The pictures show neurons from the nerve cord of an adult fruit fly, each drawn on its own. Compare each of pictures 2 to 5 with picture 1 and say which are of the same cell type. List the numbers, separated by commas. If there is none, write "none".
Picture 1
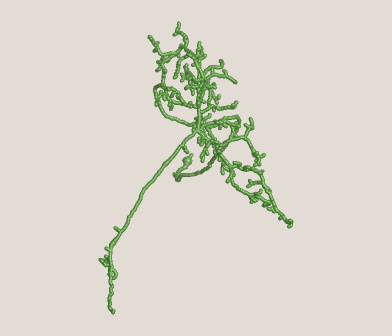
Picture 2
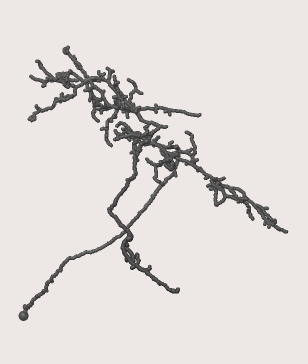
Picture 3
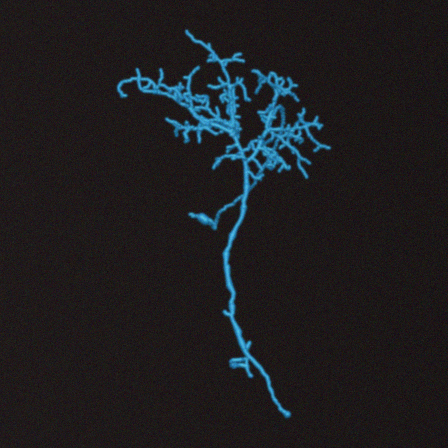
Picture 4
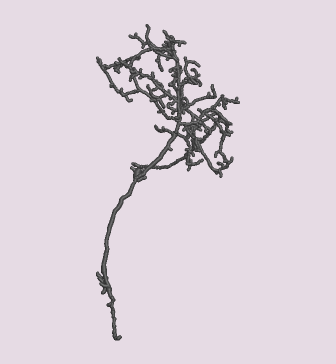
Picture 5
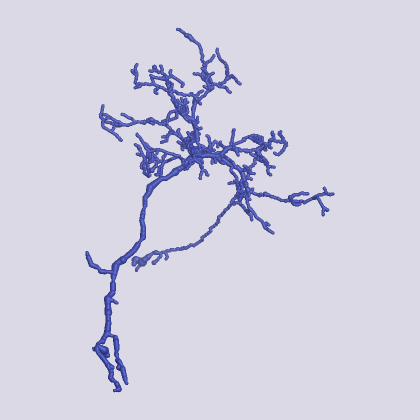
2, 3, 4, 5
